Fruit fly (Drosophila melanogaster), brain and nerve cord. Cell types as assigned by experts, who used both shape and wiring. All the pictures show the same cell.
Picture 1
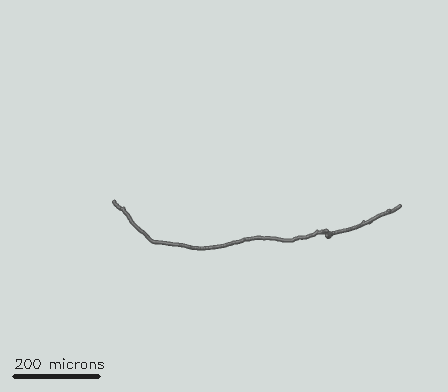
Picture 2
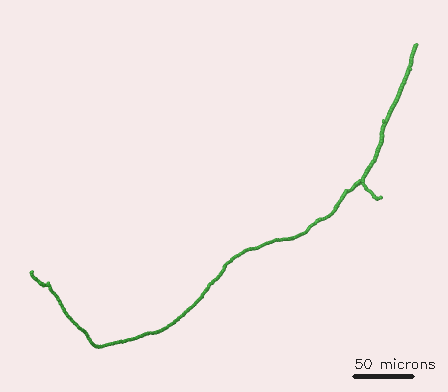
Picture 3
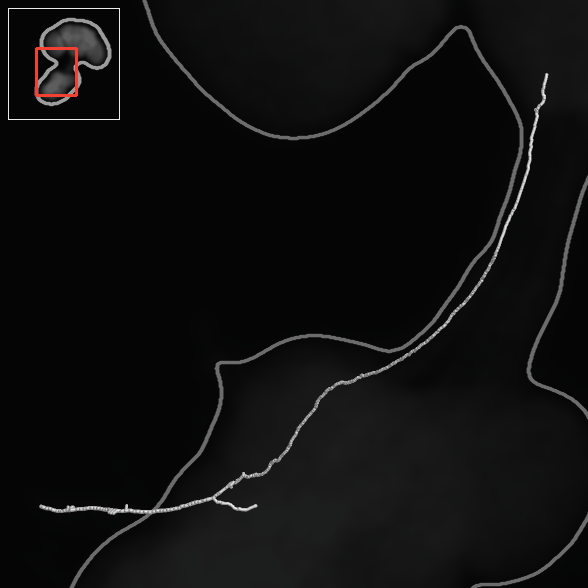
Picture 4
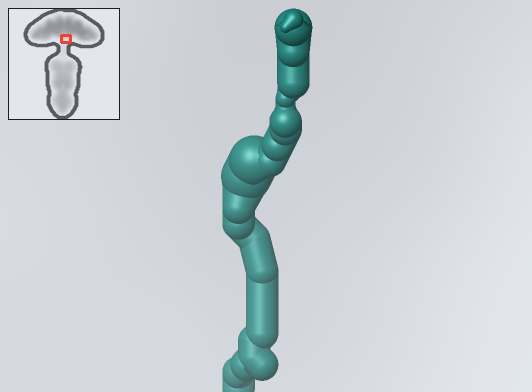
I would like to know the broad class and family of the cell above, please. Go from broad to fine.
sensory neuron ascending to the brain; class mechanosensory proprioceptive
